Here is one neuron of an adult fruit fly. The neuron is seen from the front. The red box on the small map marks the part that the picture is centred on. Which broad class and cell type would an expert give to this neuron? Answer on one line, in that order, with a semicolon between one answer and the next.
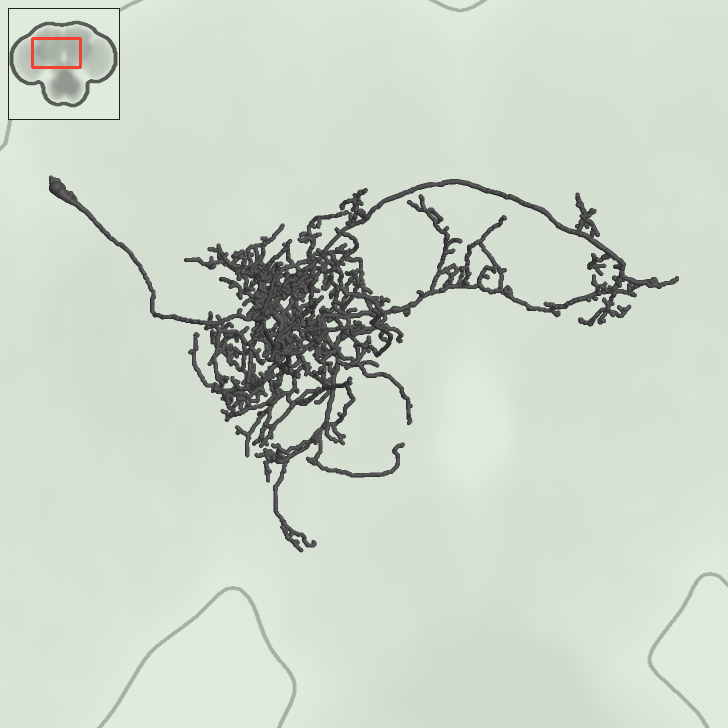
central-brain intrinsic neuron; PLP092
